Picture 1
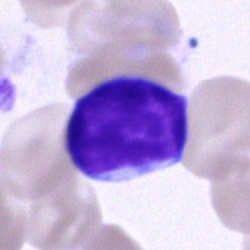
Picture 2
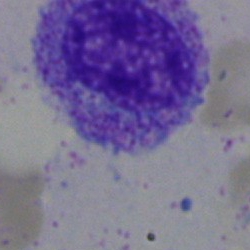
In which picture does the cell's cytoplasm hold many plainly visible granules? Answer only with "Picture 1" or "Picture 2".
Picture 2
